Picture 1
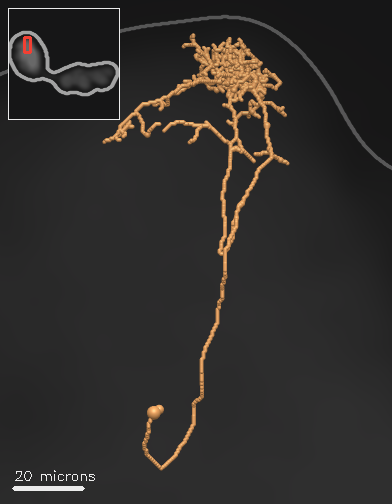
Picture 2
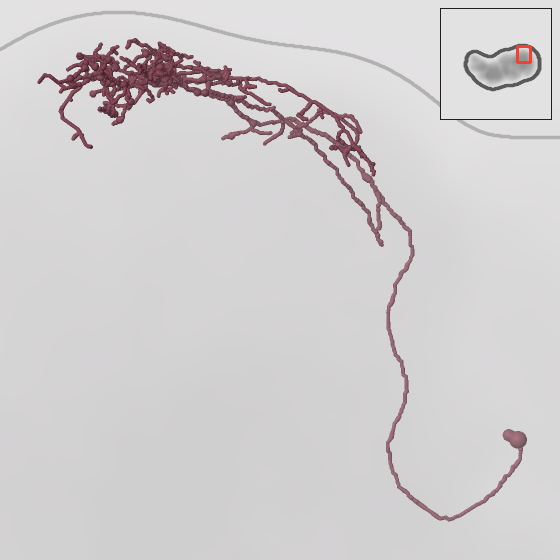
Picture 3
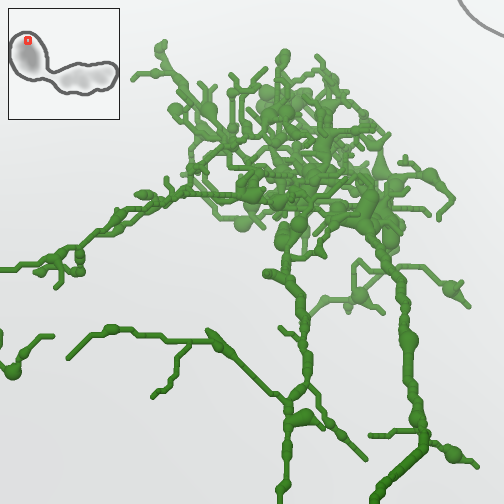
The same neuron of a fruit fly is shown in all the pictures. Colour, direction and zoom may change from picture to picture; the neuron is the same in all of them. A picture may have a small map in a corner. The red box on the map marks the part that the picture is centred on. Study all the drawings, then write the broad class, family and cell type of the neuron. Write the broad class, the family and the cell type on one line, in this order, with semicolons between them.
central-brain intrinsic neuron; hemilineage SLPav3; CB1838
